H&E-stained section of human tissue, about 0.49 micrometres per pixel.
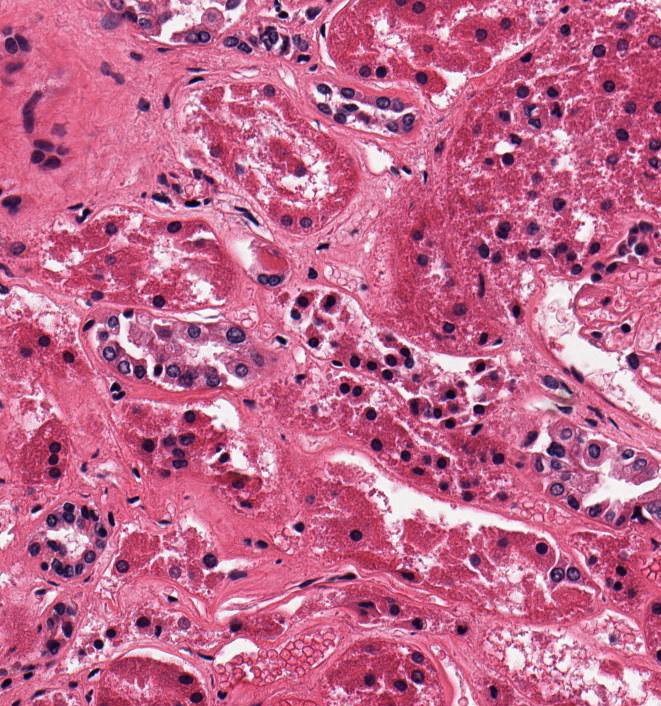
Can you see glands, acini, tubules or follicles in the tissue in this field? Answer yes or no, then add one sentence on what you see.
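Yes. Most tubules are lined by cells with abundant, granular, deeply eosinophilic cytoplasm.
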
